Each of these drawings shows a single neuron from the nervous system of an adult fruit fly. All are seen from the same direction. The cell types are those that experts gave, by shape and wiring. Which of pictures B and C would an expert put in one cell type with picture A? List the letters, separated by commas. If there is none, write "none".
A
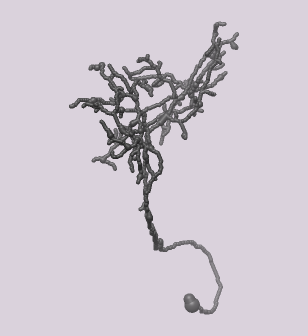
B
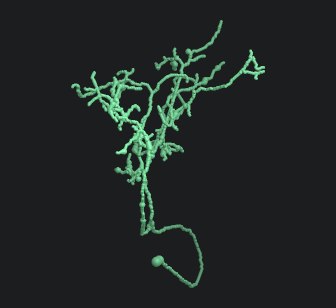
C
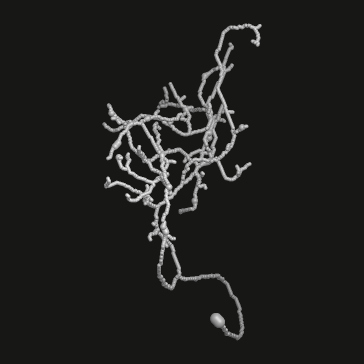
C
